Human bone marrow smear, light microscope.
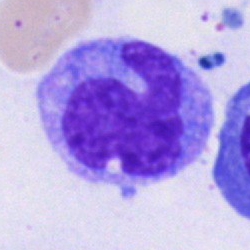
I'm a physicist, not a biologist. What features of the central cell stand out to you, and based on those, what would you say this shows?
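Deep notch enters the nucleus from the top. Cytoplasm on all sides of the nucleus, no coarse granules. One small clear vacuole at the lower edge of the nucleus. Cell is a monocyte.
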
